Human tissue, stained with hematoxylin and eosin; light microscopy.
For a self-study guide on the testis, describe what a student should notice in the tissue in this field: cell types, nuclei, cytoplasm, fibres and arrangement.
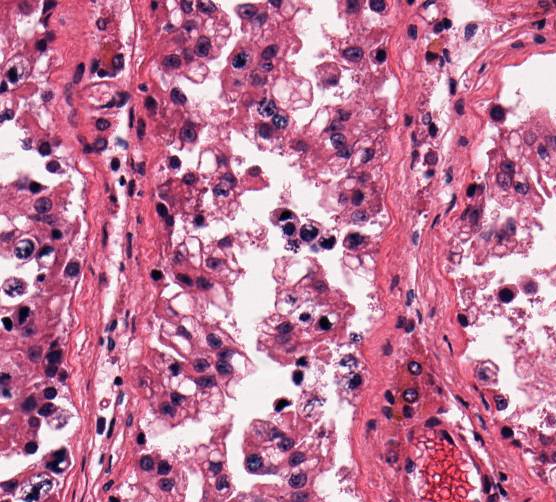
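Two wavy pink fibrous septa run roughly vertically, one left of centre and one towards the right. Within the septa, elongated spindle-shaped nuclei lie aligned along the fibres. The large cells have abundant pink cytoplasm, much of it holding clear, bubbly vacuoles. At the bottom right is a compact cluster of red blood cells.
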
